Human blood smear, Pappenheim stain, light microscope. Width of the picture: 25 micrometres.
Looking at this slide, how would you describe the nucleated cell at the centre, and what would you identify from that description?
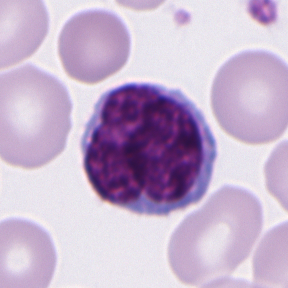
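The cell has a smooth outline with no surface projections. A small notch indents the lower edge of its nucleus. The cytoplasm is pale blue and shows no visible granules. The cell is a typical lymphocyte.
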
